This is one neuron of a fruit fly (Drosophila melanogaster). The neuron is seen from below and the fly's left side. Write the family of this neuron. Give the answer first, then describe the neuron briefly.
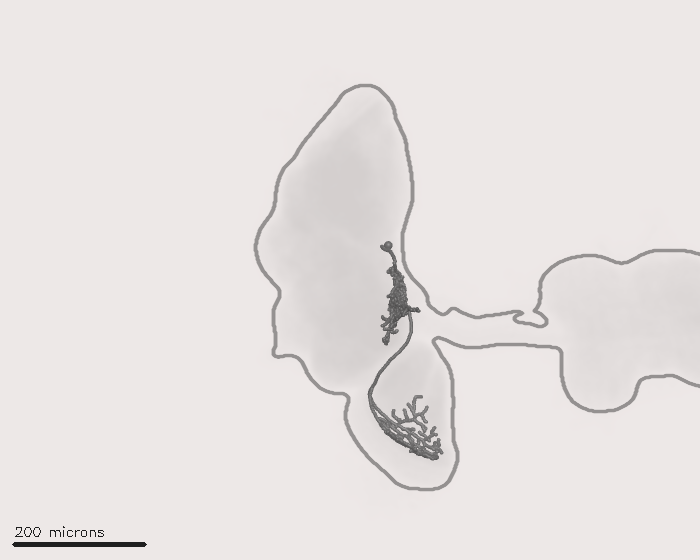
The family is hemilineage DM1_posterior. Its broad class is visual centrifugal neuron. It lies in the brain. Its cell body lies in the middle of the picture. From top to bottom in the picture it spans about 350 microns.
